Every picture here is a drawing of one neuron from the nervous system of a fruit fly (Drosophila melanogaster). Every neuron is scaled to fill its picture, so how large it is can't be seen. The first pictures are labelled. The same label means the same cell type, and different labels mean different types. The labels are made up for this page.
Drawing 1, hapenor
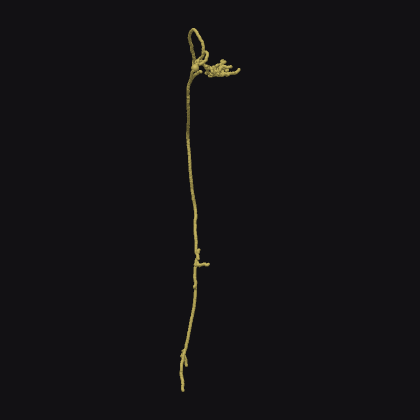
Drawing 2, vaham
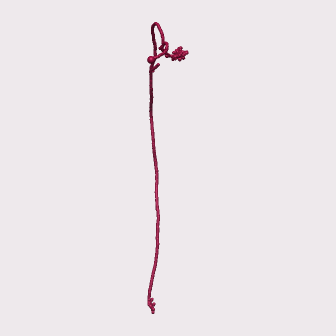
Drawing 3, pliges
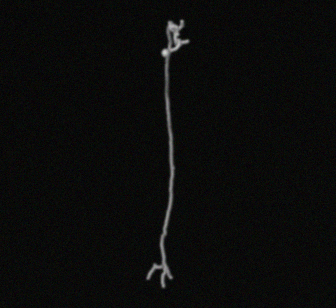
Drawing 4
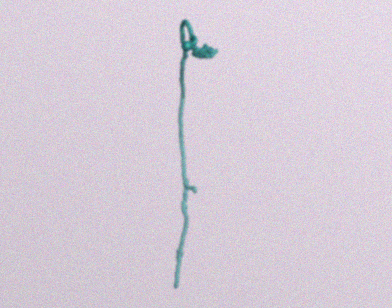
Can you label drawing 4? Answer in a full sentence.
It belongs to hapenor.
